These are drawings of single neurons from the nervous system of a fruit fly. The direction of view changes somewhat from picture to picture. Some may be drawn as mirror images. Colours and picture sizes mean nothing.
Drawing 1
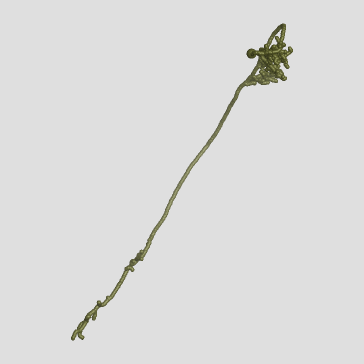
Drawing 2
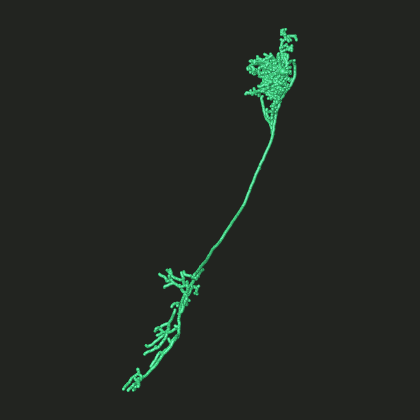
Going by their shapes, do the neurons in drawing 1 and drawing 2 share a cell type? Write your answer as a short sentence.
They are of different cell types.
